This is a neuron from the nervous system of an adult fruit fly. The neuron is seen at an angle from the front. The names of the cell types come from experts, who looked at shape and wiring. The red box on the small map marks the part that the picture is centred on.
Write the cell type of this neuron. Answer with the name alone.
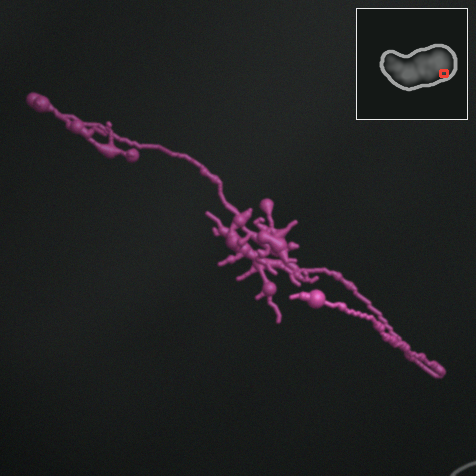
Mi9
